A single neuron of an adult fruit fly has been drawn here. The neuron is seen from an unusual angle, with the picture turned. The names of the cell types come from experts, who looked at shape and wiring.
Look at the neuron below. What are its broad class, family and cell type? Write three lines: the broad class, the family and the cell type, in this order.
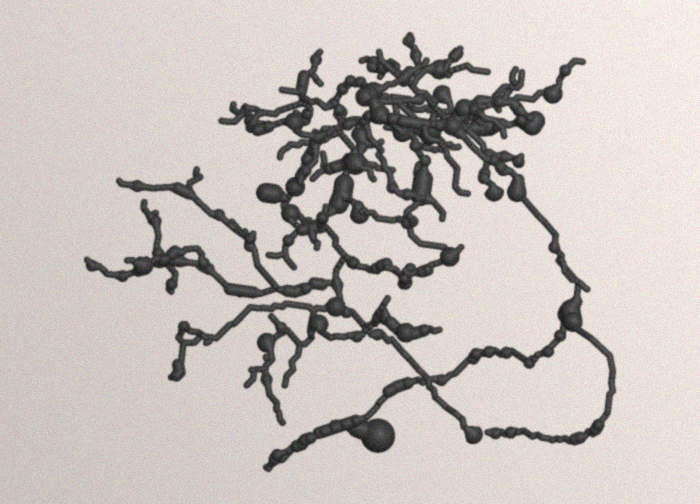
optic-lobe intrinsic neuron
LPi
LPi2d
